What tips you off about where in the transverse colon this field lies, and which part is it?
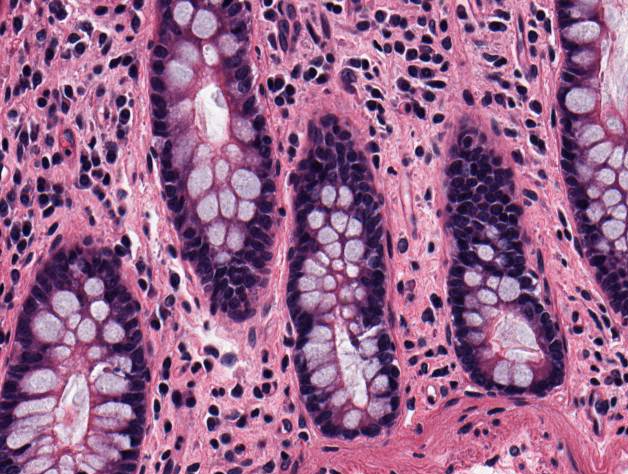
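Answer: colonic mucosa. Several elongated tubular glands lie side by side, running roughly top to bottom, each lined by a single layer of columnar epithelium.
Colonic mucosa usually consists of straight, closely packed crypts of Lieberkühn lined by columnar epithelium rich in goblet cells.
Here the goblet cells hold rounded, pale grey-white mucin vacuoles.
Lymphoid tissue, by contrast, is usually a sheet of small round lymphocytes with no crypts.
Between the glands the stroma is cellular, with many small dark round nuclei in pink fibrous tissue.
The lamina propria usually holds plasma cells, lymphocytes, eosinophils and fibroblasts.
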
